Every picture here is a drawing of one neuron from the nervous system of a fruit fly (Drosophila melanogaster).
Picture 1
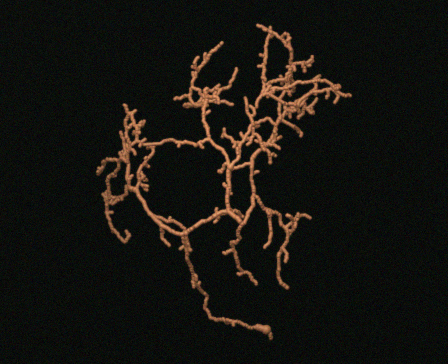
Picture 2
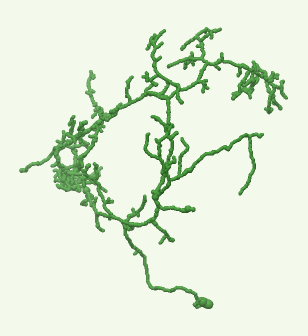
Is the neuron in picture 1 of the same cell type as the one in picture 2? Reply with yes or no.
yes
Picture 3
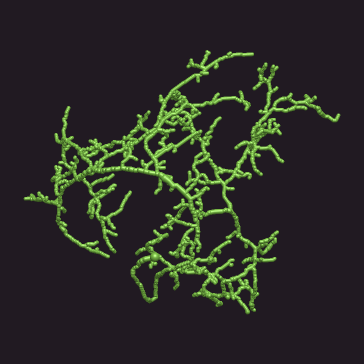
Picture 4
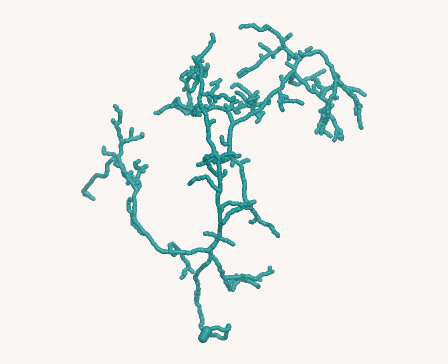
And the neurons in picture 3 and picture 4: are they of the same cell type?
yes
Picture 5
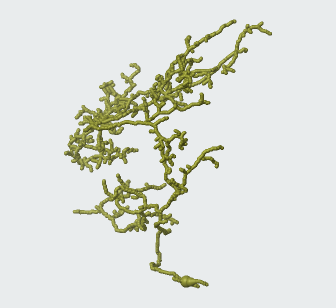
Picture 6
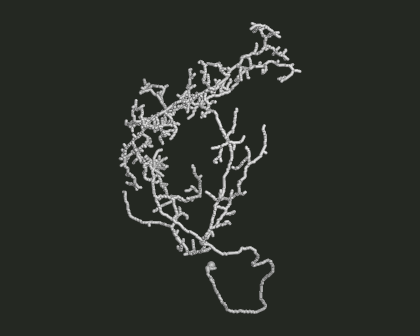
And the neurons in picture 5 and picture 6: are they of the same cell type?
yes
